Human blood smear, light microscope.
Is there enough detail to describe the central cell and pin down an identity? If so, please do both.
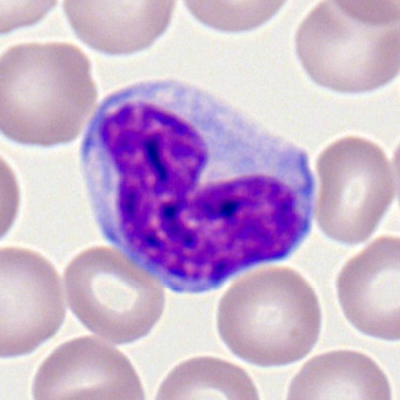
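A deep notch cuts into the folded nucleus from the upper right side. The nucleus occupies most of the cell's area. Pale grey-blue cytoplasm is broadest at the upper right, where it fills the notch. The cell is a monocyte.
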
